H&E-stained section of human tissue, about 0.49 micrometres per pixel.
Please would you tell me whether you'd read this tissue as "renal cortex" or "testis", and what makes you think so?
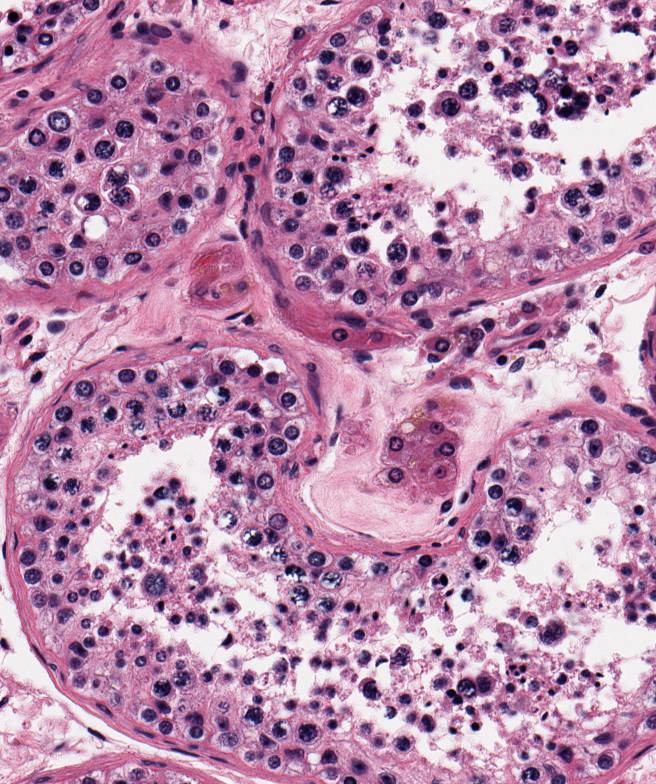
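This is testis. What decides is the tubule lining of many germ cell layers stacked from wall to lumen, with spermatocytes (large round nuclei, coarse clumped chromatin) in the middle layers. Small clusters of Leydig cells lie in the interstitium near the centre.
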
